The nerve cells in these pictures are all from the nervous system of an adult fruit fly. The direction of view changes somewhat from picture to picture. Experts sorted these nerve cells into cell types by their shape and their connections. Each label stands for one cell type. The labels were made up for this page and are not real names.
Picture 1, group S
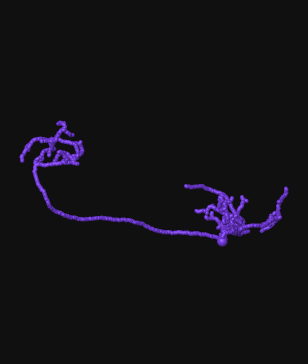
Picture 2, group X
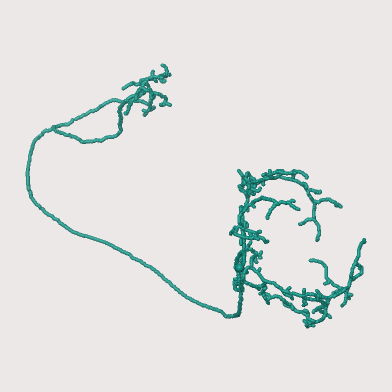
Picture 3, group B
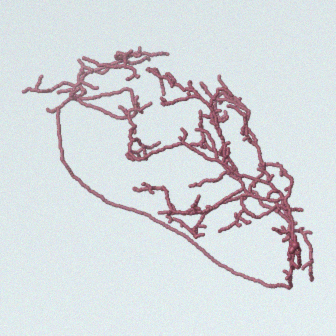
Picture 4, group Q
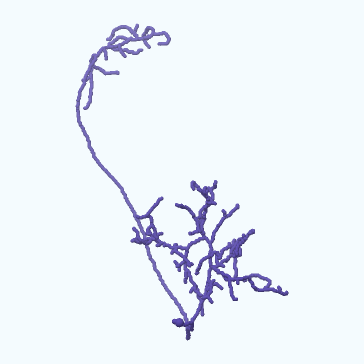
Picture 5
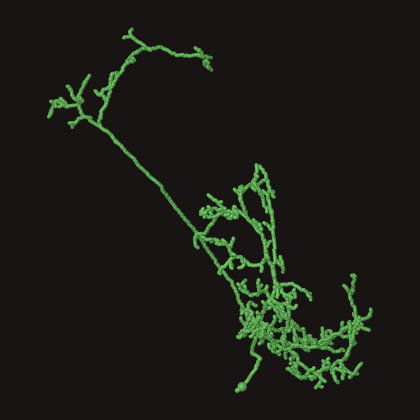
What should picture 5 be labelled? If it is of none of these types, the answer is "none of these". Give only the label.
none of these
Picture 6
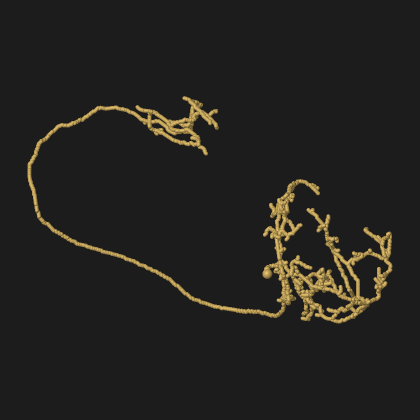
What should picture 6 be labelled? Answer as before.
group X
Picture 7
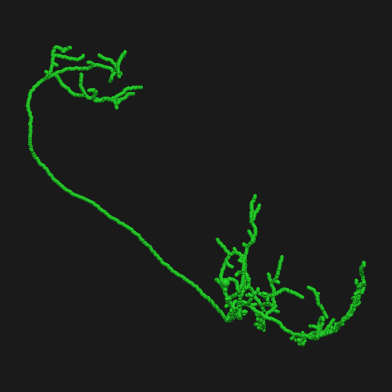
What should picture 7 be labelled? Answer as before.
group S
